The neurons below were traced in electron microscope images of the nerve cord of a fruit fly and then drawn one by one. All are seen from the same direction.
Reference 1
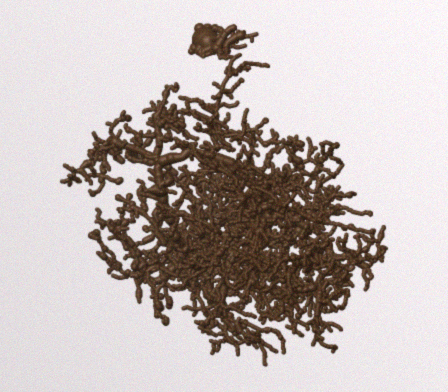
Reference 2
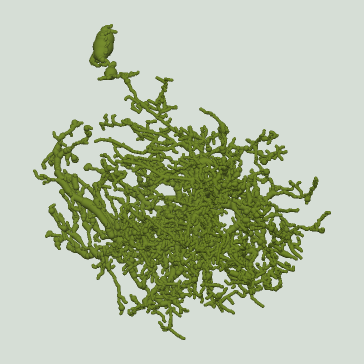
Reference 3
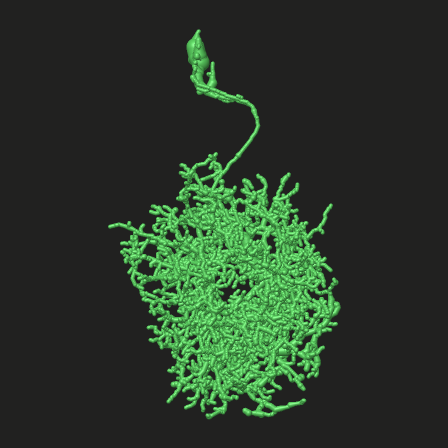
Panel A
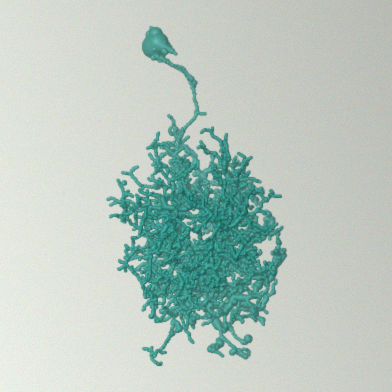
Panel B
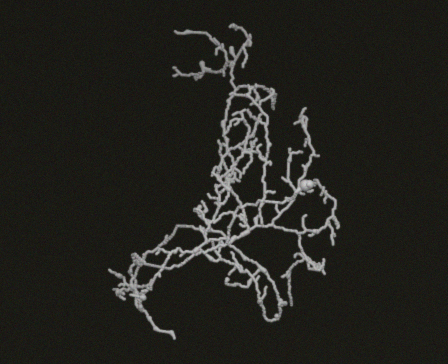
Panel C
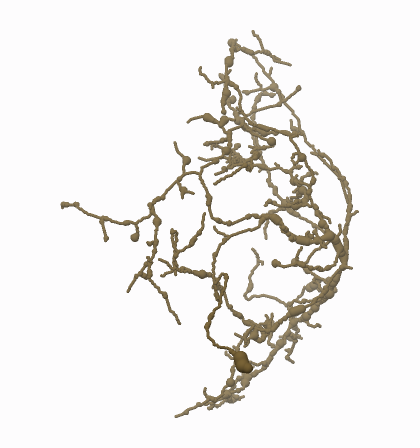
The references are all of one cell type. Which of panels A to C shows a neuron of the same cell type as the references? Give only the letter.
A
